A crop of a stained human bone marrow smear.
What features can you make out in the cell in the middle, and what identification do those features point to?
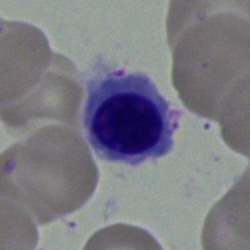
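Outline first: irregular, with small angular bulges instead of a smooth curve. Chromatin next: deep purple, dense throughout the nucleus. Cytoplasm last: its rim is wider on the right of the nucleus than on the left, and it holds no vacuoles. This is an erythroblast.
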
